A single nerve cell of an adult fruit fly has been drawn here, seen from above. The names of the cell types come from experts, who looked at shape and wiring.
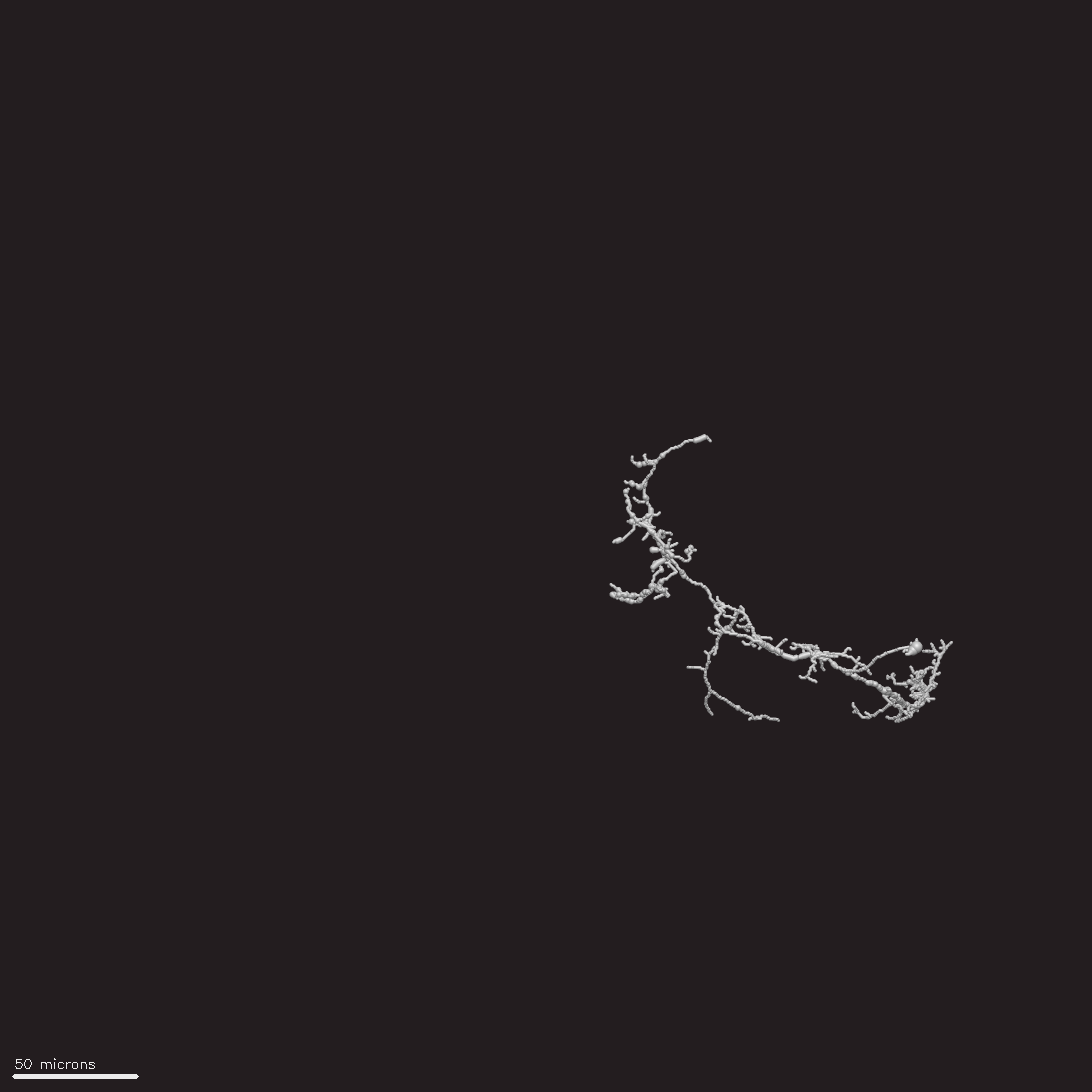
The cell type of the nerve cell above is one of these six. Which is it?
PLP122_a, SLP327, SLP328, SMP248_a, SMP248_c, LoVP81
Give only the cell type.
PLP122_a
